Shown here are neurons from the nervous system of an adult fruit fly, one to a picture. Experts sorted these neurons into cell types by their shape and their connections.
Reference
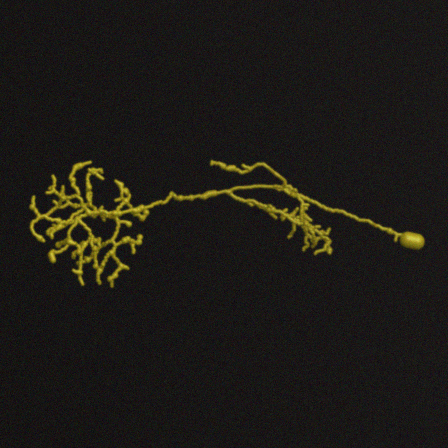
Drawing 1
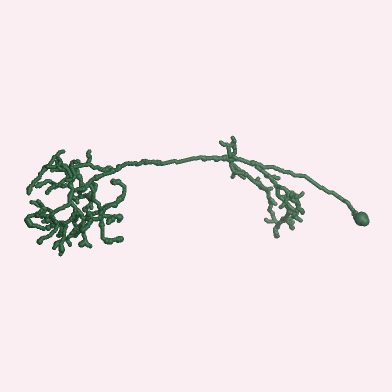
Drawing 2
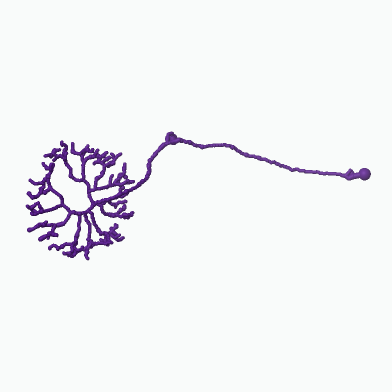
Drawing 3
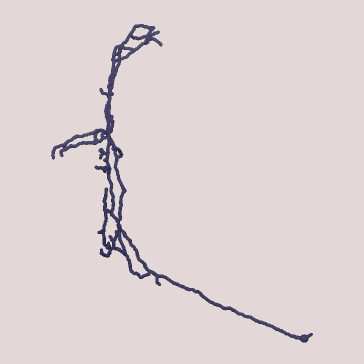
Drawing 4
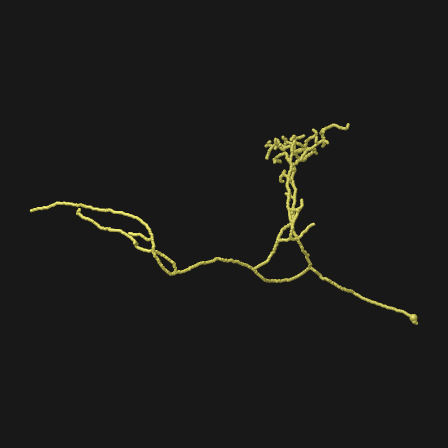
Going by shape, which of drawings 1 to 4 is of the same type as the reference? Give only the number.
1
